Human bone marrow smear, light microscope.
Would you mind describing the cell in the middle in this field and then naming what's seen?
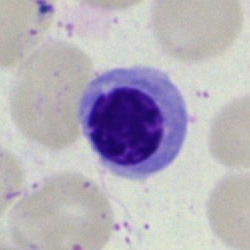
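Notice the nucleus sitting off-centre, over toward the left, with no nucleoli in it. The rim of cytoplasm is widest on the right side, and there aren't any visible granules in it. That's an erythroblast.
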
